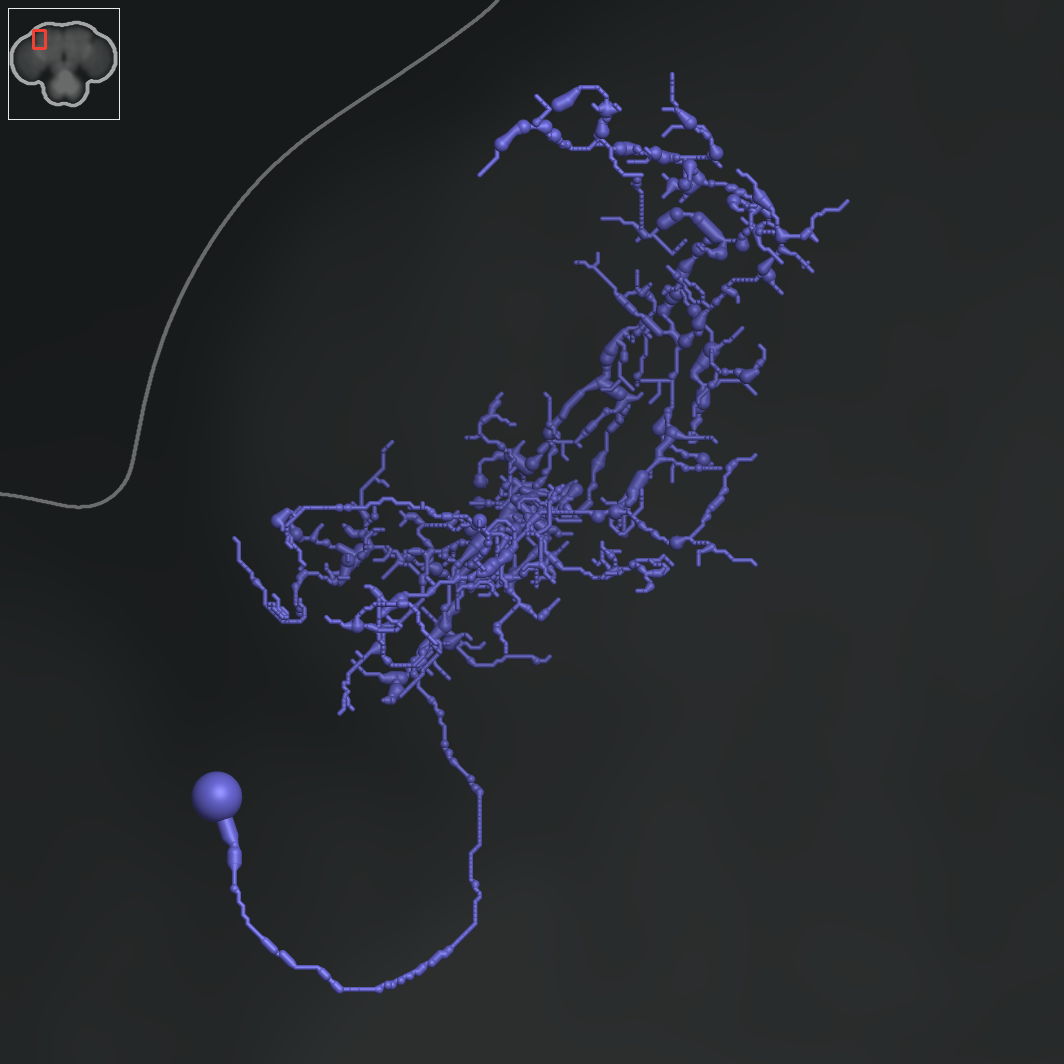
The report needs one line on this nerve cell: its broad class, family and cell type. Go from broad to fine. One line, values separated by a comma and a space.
central-brain intrinsic neuron, hemilineage SLPpl3, CB0367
